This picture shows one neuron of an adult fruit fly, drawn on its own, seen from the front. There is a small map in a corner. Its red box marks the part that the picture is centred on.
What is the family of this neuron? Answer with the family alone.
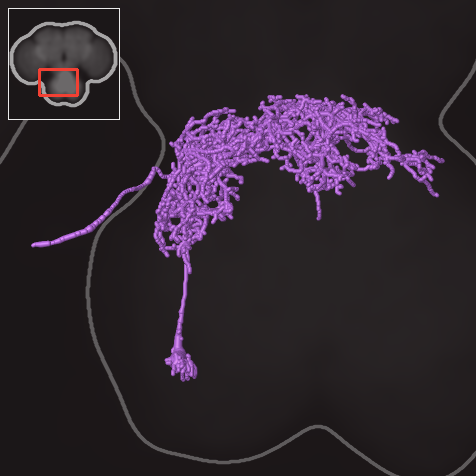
hemilineage 16B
